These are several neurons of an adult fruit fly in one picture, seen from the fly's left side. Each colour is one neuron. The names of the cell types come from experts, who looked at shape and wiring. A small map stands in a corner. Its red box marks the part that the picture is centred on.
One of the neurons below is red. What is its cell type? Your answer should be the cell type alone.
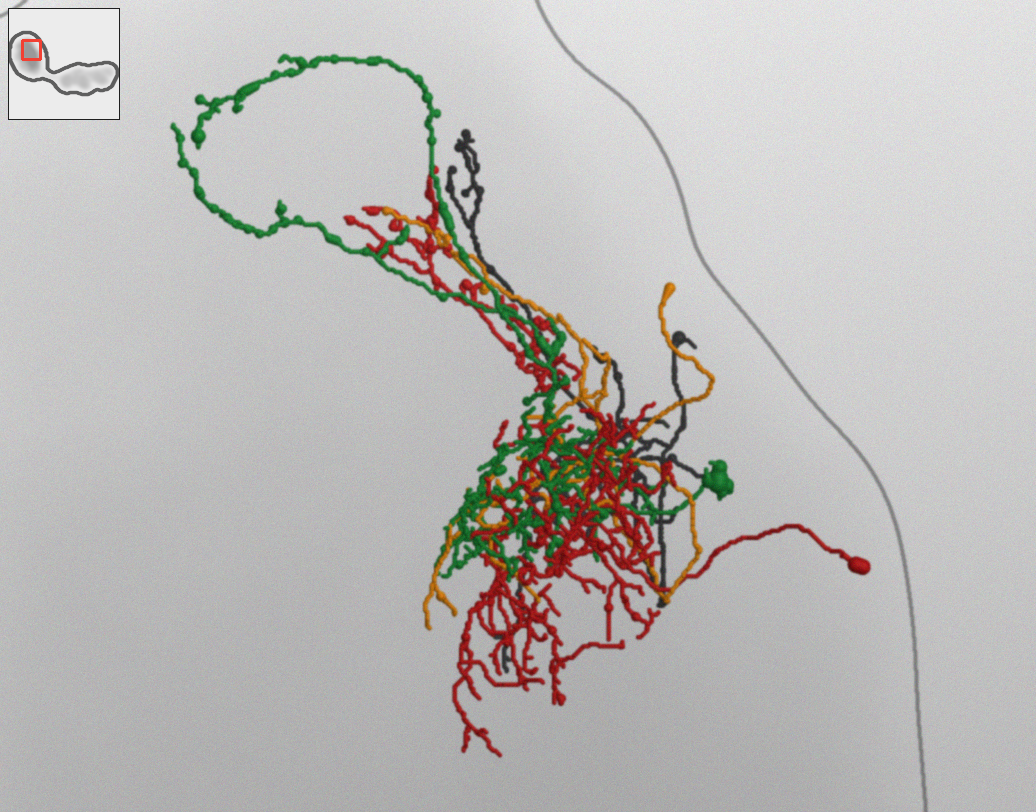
LoVP62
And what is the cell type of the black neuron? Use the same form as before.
LoVP8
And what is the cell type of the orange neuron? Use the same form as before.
LoVP9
